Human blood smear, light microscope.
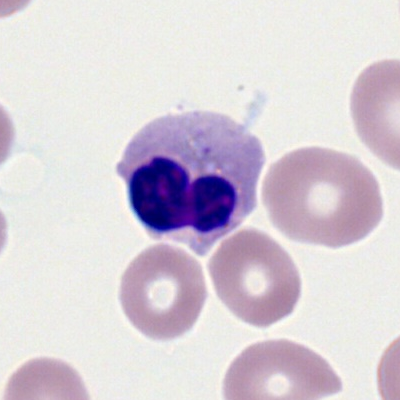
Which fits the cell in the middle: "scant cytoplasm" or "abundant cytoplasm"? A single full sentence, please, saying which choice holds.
The nucleus is surrounded by broad cytoplasm.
